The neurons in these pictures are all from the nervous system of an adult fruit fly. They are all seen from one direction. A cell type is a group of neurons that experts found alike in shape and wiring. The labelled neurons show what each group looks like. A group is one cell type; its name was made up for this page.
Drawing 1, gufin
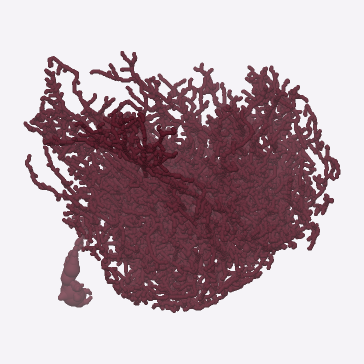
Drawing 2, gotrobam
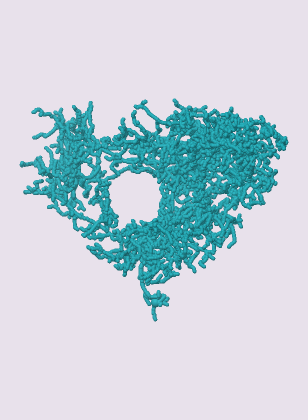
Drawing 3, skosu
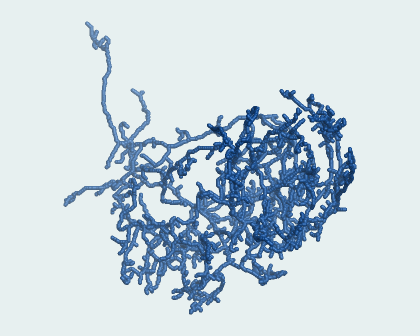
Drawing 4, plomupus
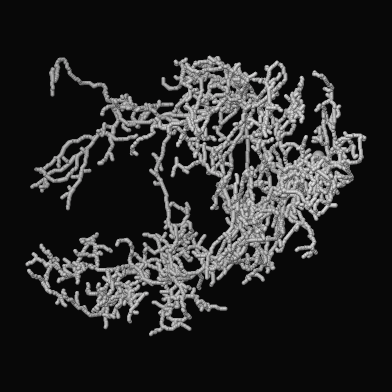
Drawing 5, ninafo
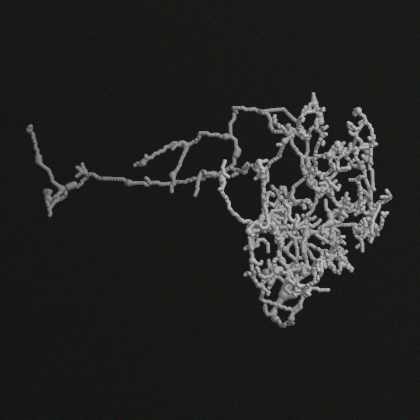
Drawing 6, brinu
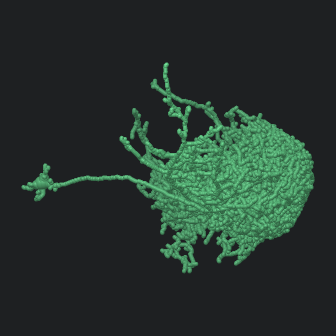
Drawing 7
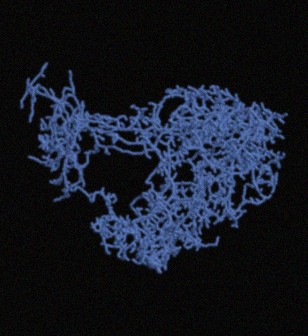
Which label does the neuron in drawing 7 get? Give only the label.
gotrobam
